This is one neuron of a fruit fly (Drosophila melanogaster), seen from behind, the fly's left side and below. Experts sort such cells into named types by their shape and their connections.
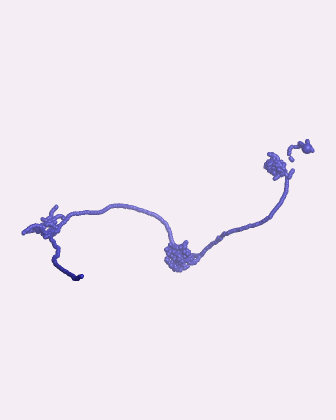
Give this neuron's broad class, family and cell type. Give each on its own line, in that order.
central-brain intrinsic neuron
class CX
PFL1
